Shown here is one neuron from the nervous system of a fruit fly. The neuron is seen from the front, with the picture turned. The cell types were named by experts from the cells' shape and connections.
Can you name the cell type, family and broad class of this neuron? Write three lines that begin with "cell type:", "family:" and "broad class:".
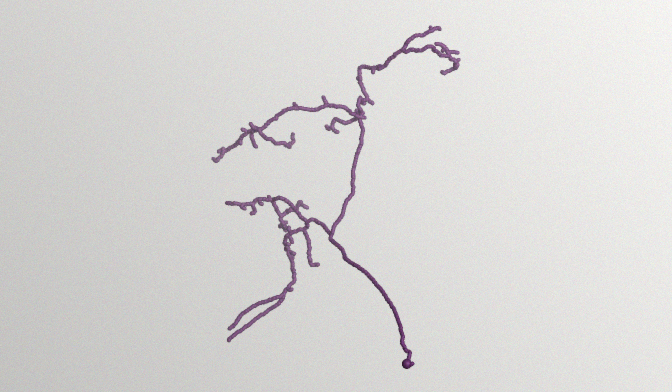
cell type: CL048
family: hemilineage SMPad2
broad class: central-brain intrinsic neuron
